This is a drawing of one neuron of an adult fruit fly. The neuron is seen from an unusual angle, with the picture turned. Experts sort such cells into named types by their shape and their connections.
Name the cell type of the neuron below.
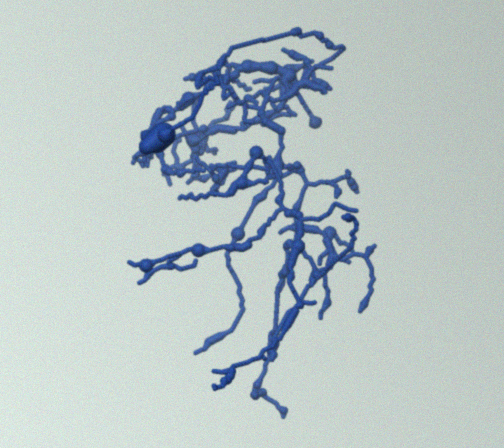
Li27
